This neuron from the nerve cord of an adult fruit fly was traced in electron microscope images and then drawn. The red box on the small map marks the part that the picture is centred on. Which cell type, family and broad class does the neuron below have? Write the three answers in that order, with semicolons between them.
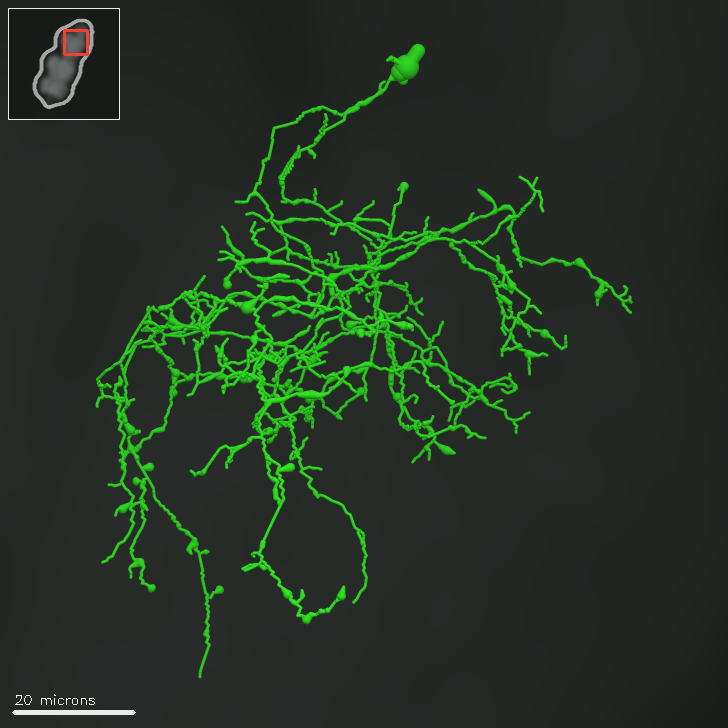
IN01B034; hemilineage 01B; nerve-cord intrinsic neuron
